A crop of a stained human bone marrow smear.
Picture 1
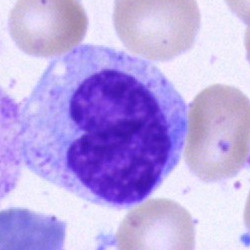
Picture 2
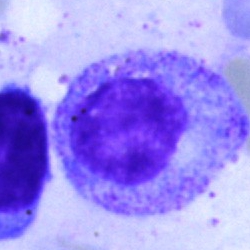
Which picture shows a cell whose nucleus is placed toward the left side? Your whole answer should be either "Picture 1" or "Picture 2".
Picture 2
